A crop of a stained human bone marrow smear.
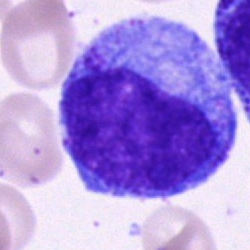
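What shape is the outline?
Roughly round, with a few slightly flattened sides.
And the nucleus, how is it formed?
A single unlobed mass, its upper border gently curved.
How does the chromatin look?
Dark purple and finely granular, with no coarse clumps.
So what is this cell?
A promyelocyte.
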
